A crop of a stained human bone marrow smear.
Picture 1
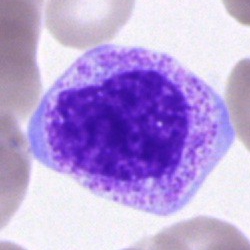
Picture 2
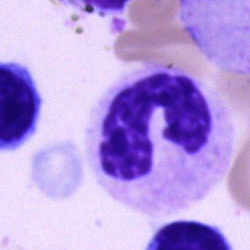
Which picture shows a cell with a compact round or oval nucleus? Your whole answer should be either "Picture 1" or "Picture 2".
Picture 1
